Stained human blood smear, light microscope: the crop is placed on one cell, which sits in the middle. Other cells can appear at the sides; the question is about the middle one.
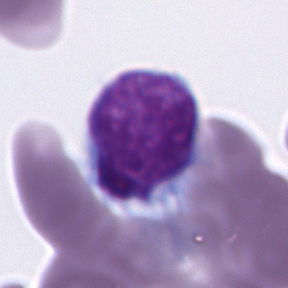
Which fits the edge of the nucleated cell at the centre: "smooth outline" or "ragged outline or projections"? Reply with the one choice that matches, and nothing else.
Ragged outline or projections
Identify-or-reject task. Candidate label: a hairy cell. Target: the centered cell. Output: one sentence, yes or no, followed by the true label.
Yes, the centered cell in this field is a hairy cell.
